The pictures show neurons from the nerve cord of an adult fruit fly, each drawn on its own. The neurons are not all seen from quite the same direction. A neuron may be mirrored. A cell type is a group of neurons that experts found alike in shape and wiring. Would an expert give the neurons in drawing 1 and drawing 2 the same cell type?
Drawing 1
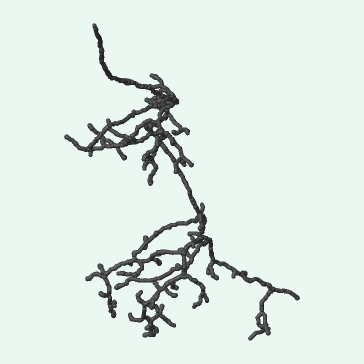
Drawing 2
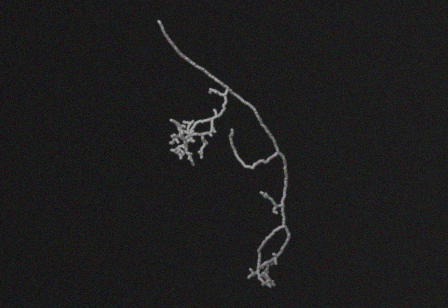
no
